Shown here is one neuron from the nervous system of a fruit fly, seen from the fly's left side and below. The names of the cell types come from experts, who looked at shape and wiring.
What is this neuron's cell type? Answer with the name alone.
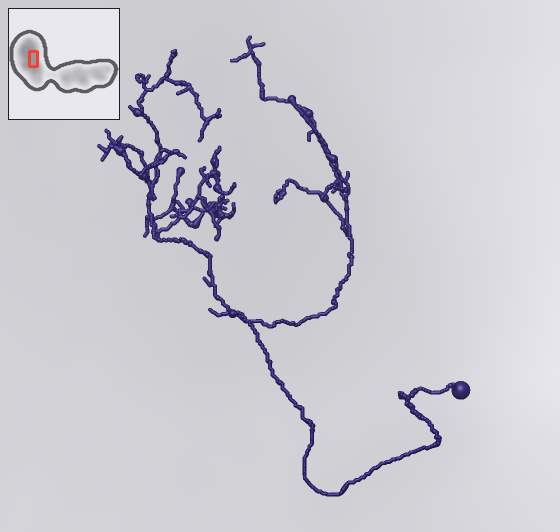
LHPV2b2_a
